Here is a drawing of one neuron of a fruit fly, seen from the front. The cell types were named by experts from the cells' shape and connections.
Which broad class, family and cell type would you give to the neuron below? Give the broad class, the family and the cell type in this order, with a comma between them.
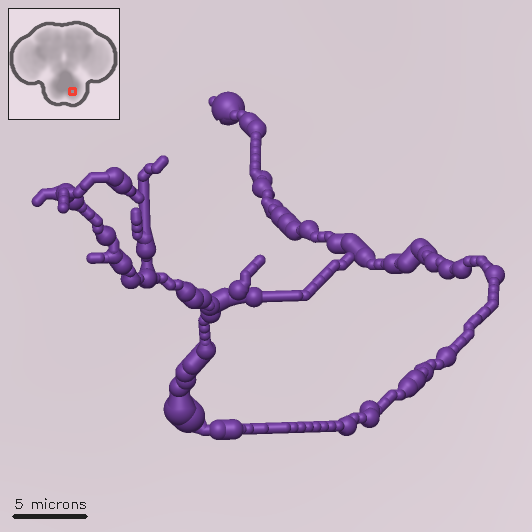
sensory neuron entering the nerve cord, class mechanosensory tactile, SNta20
